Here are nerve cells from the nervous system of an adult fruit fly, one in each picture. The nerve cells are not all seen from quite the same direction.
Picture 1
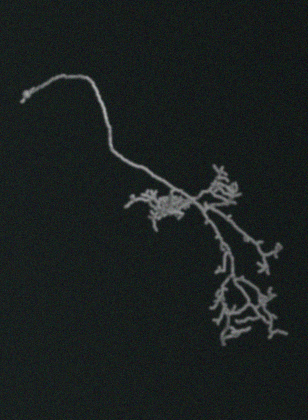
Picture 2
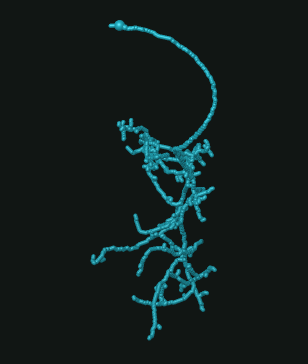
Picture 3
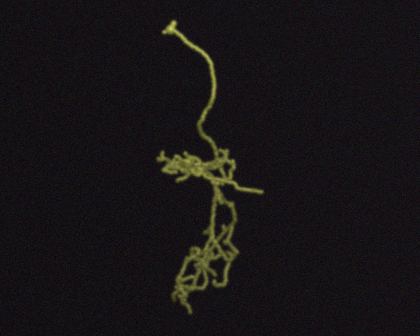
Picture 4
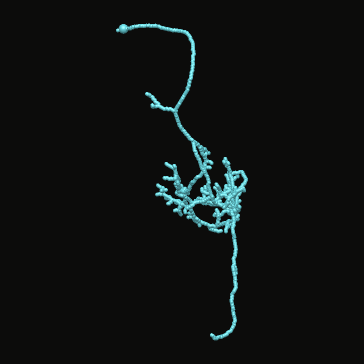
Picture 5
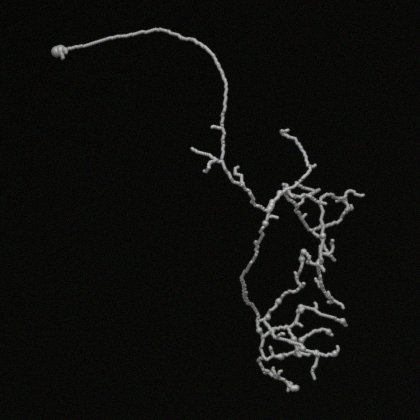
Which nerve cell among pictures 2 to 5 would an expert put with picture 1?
3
